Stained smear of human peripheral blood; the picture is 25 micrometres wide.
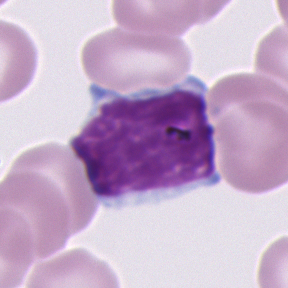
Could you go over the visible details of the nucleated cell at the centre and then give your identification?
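I see one nucleus, a single mass with no lobes, about 12 by 10 micrometres. Around it the cytoplasm is only a thin rim, a little ragged at its edge along the top and bottom. There is a small black speck over the right part of the nucleus. This is a typical lymphocyte.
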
